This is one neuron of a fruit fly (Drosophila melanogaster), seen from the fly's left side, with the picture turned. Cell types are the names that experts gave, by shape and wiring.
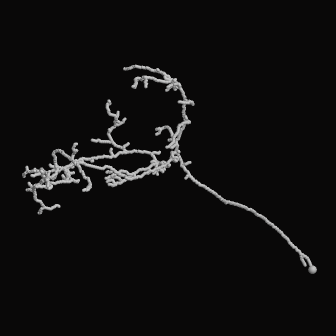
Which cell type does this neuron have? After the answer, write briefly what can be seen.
The cell type is CB1448. Its broad class is central-brain intrinsic neuron. Its cell body lies at the lower right of the picture. The picture shows dozens of branch ends.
